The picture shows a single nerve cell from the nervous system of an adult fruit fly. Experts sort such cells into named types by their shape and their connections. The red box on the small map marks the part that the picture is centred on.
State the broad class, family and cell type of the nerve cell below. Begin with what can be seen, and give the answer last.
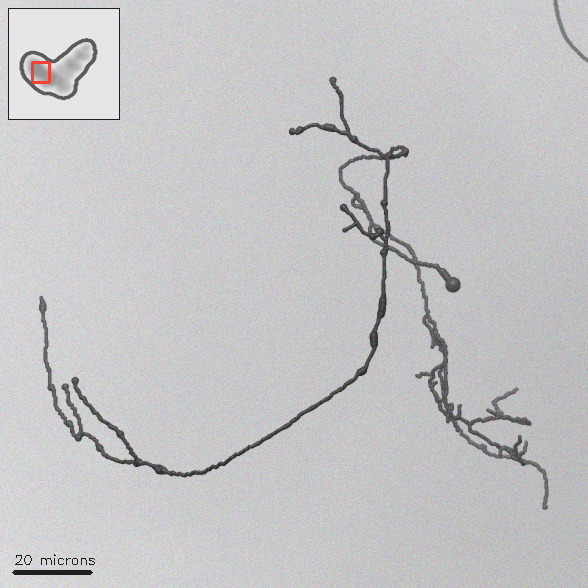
The cell body can be seen on the right of the picture. From left to right in the picture it spans about 130 microns. It is a visual centrifugal neuron. The family is LoVC. It is of cell type LoVC24.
